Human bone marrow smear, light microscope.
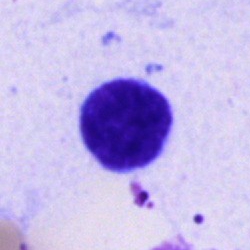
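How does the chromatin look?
Dense, I'd say, and stained dark purple-blue.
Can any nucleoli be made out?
None that I can see in the nucleus.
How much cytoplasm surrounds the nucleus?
Almost none is visible, and no vacuoles show anywhere in the cell.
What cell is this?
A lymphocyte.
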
